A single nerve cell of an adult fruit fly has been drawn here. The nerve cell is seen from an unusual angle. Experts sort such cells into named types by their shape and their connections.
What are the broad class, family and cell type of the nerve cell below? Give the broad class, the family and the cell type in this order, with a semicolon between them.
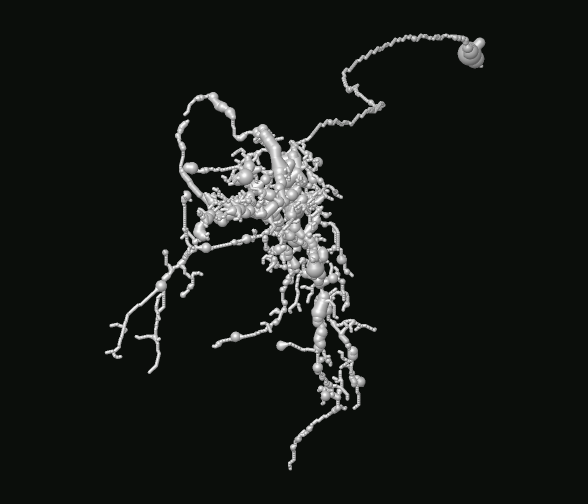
nerve-cord intrinsic neuron; hemilineage 03B; IN03B079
